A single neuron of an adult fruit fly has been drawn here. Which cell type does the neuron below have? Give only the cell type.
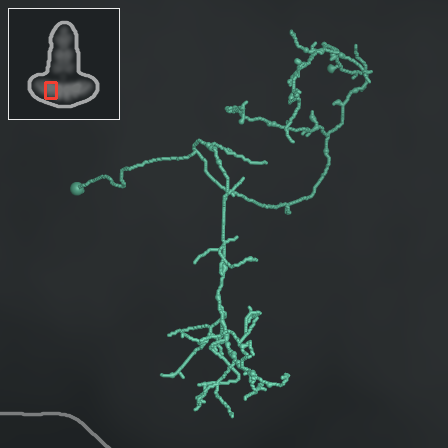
AVLP028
